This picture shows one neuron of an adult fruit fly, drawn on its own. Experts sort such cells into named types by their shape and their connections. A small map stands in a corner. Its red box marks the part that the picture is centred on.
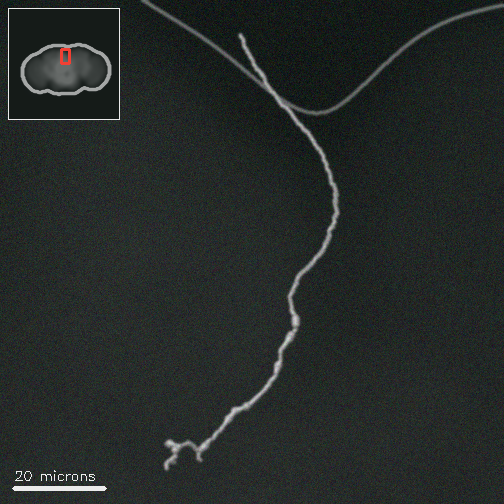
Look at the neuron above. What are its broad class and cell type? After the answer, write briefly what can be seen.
This is a sensory neuron entering the nerve cord. The cell type is SNxx06. No cell body is drawn. From top to bottom in the picture it spans about 95 microns. It has a dozen or fewer branch ends.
